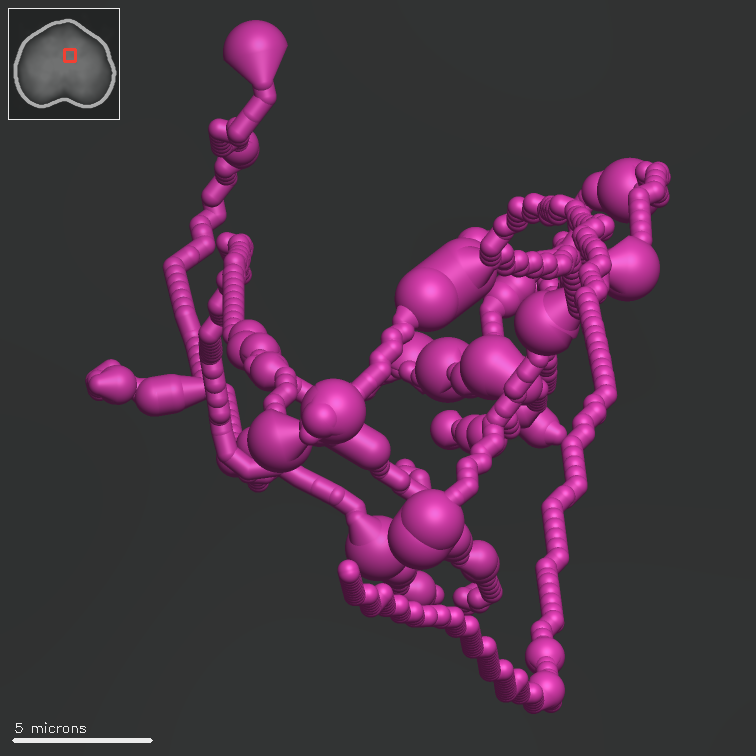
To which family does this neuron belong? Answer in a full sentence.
The family is hemilineage PSp2.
